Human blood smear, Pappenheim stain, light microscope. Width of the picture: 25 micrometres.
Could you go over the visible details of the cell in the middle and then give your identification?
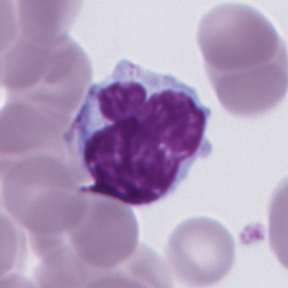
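A folded nucleus, with a notch opening toward the top of the cell, fills about 70% of the cell's area. At the lower left it reaches almost to the cell edge, so little cytoplasm remains there. The cell is about 12 micrometres across. Its cytoplasm is pale greyish-blue, with a few fine reddish-purple granules lying near the top of the cell. The cell is a large granular lymphocyte.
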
